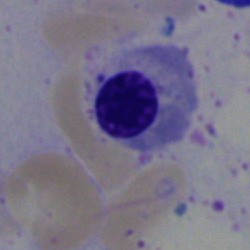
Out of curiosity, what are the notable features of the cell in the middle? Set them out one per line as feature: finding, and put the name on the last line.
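Nucleus: off-centre toward the left, with most of the cytoplasm to its right
Chromatin: dark purple and dense, in coarse clumps
Cytoplasm: a broad zone on the right side of the nucleus
Outline: irregular, with an uneven edge at the upper right
Name: erythroblast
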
